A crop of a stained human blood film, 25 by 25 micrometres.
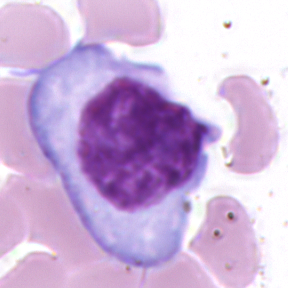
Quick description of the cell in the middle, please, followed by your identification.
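Start with the nucleus: it sits off-centre, toward the right. Its dark purple chromatin is coarsely clumped, with paler streaks running between the clumps. The cytoplasm is abundant, a broad band on the left and lower sides, and deeper blue at its outer edge than near the nucleus. This is a plasma cell.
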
